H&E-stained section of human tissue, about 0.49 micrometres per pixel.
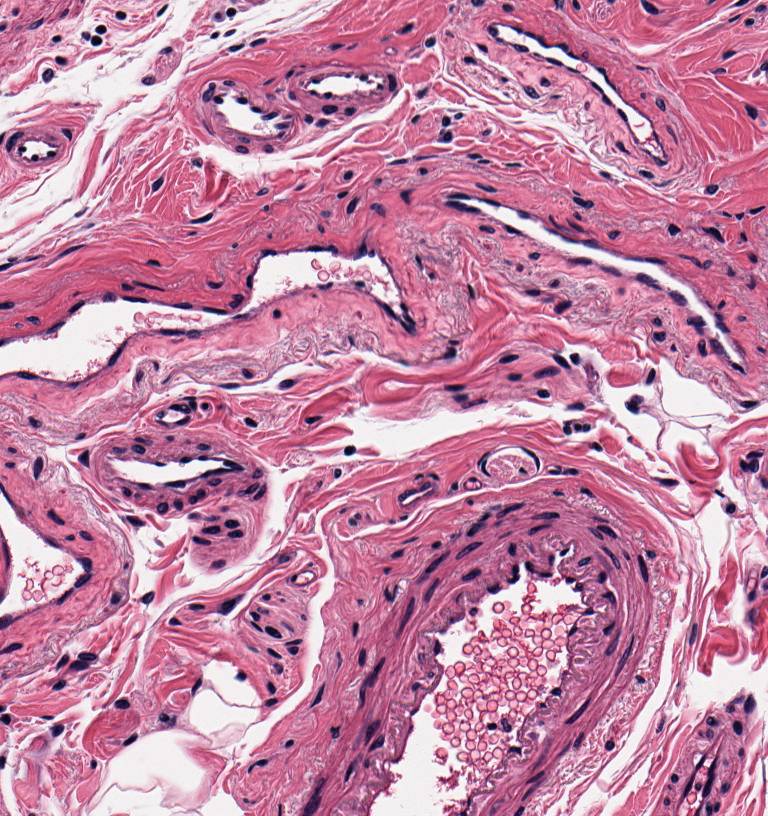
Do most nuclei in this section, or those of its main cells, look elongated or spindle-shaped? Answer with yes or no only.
Yes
